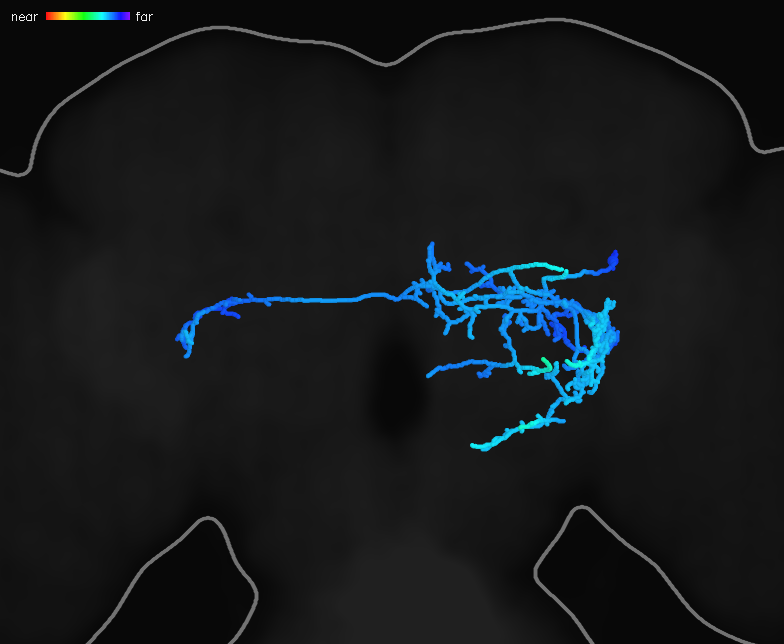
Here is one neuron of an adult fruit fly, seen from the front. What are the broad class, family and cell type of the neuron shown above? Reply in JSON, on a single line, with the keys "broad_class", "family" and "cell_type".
{"broad_class": "central-brain intrinsic neuron", "family": "hemilineage DL1_ventral", "cell_type": "PLP196"}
